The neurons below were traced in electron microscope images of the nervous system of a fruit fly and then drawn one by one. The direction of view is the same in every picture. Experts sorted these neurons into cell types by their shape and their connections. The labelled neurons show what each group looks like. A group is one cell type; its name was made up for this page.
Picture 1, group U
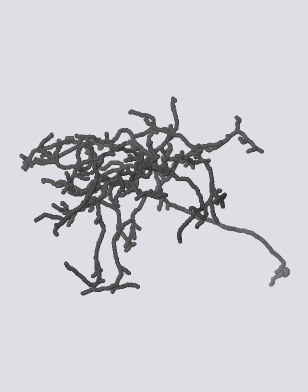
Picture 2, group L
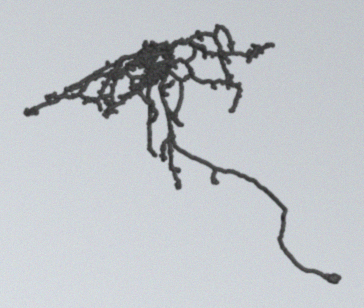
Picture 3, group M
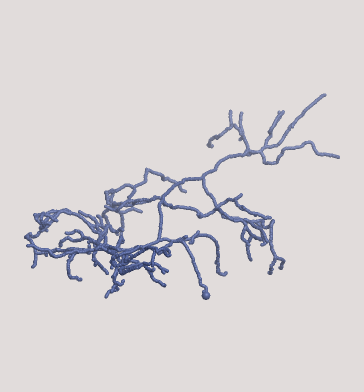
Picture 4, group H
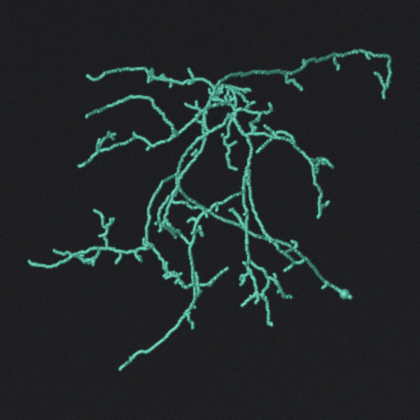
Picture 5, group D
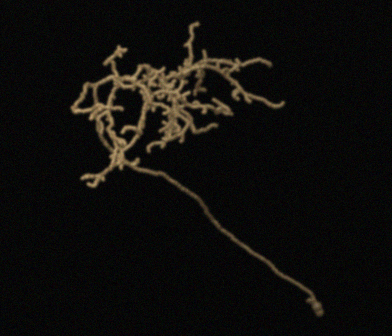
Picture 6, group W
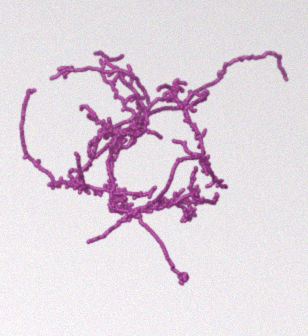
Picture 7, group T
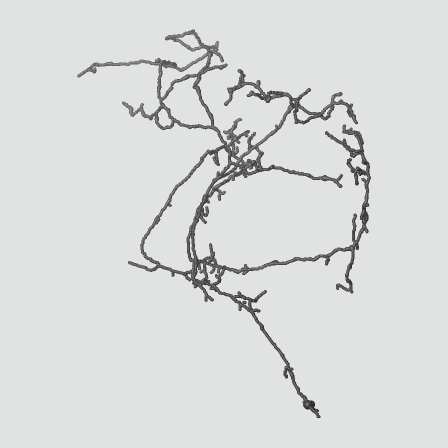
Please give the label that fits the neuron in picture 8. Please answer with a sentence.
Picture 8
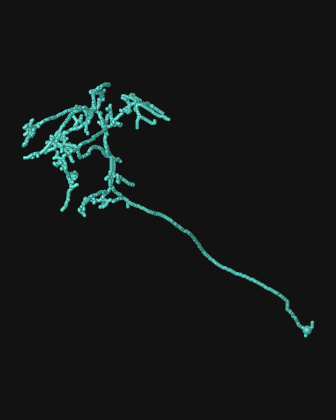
It belongs to group L.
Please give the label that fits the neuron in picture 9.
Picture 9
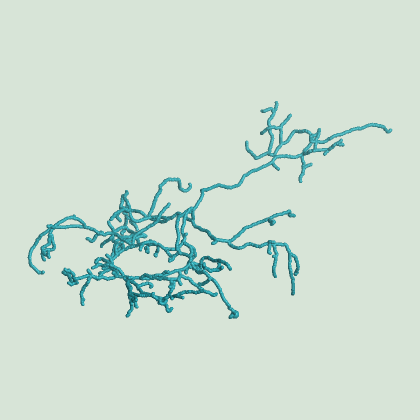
It belongs to group M.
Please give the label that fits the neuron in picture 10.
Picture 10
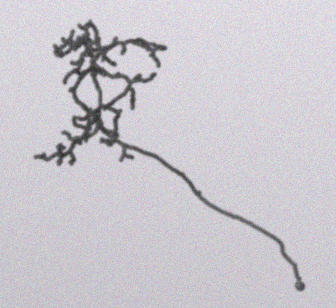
It belongs to group L.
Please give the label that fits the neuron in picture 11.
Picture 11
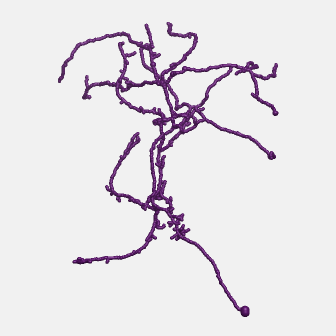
It belongs to group T.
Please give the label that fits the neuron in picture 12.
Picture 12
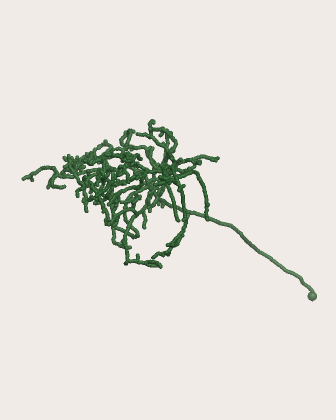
It belongs to group U.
